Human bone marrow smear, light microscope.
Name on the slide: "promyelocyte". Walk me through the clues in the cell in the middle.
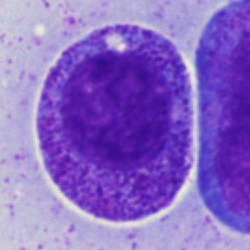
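Let's go over this promyelocyte together, one feature at a time. Follow its edge first: it is smooth all round, with no projections. Now the chromatin, which stains a dense, dark purple. The cytoplasm is packed with numerous reddish-purple granules. And at the top edge of the cytoplasm you'll find a single small clear vacuole.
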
